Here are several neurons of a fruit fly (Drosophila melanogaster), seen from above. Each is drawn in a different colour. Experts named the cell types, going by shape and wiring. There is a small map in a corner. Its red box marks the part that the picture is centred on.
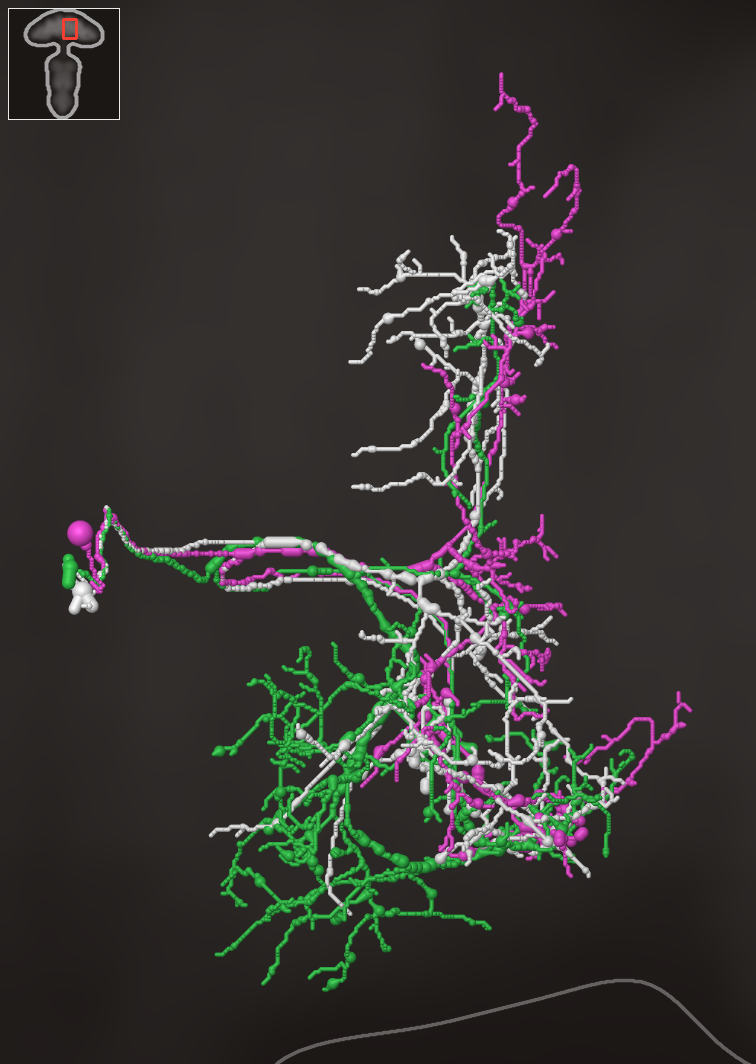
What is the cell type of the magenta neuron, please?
WED096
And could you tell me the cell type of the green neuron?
PS118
